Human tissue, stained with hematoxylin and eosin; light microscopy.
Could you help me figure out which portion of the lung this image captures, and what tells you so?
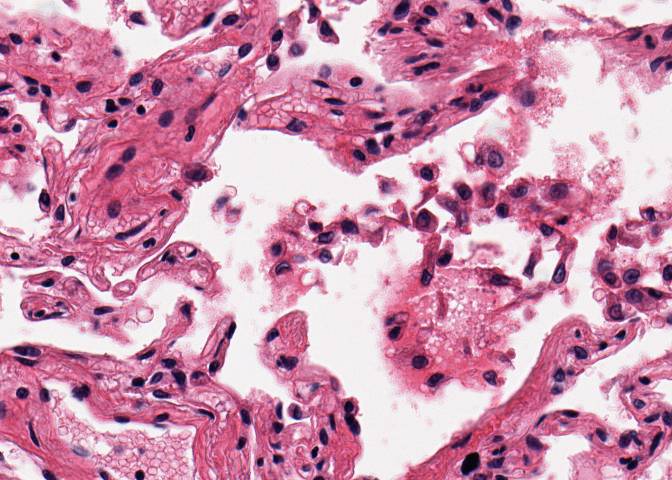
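That's alveolus. You've got a meshwork of branching pink walls around irregular open spaces, and loose clusters of cells with round nuclei and foamy pink cytoplasm sitting free in the central and centre-right space.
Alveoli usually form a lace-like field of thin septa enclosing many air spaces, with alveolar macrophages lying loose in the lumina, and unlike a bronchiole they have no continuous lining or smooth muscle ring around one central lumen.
Some wall edges are ragged, with small fragments come loose into the spaces, and there are no fat cells.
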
